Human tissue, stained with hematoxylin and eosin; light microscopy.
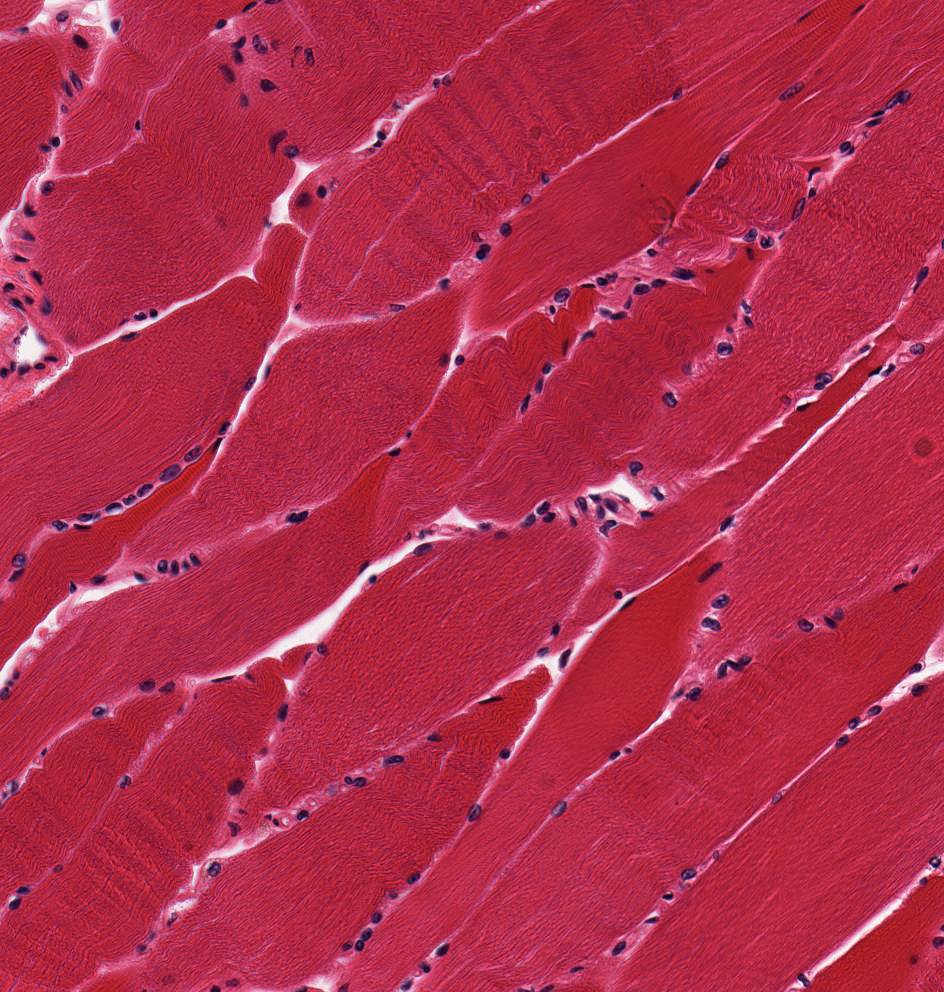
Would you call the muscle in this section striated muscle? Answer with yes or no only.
Yes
